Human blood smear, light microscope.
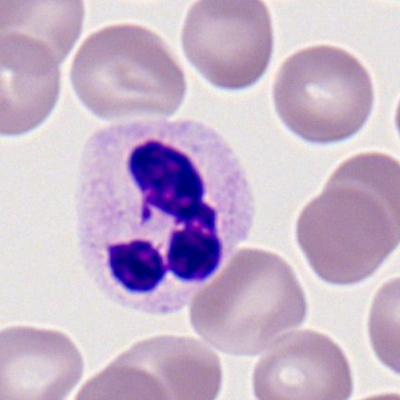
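Segmented neutrophil with a nucleus divided into three separate lobes. The largest lobe is curved and sits at the top, with two rounder lobes beneath it. Chromatin is dense, dark purple and coarsely clumped, and fine, faint pink-violet granules lie in the cytoplasm.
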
